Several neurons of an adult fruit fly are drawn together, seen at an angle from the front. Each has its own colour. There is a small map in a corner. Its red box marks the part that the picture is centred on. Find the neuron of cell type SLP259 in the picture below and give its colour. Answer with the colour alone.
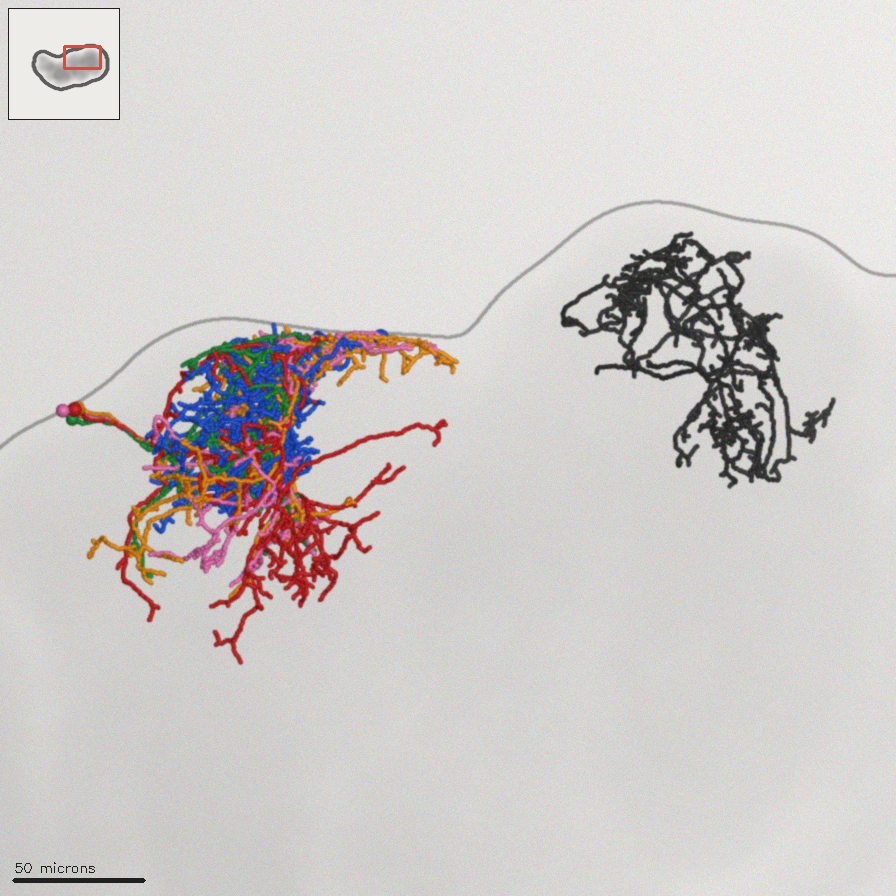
orange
